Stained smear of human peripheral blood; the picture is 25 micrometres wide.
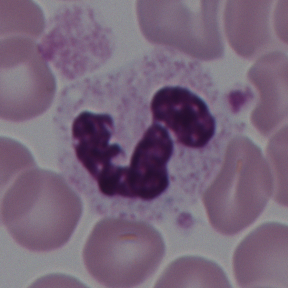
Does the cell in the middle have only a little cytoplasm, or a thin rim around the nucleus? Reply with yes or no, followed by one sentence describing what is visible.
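No. The cytoplasm is plentiful and pale pinkish-lilac.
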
